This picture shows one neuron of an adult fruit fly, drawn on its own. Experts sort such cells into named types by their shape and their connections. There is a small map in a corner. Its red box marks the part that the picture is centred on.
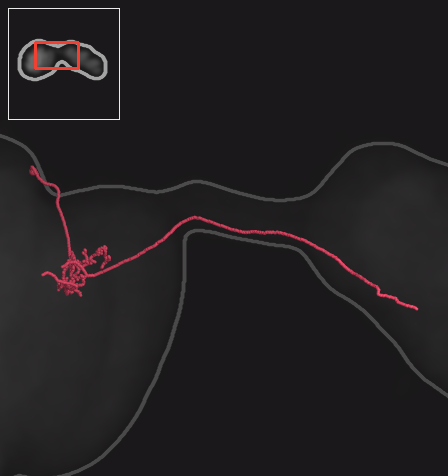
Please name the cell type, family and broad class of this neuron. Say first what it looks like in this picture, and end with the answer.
In this view it is more than twice as wide as it is tall. Its cell type is DNg10. The family is hemilineage LB6. Its broad class is descending neuron.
